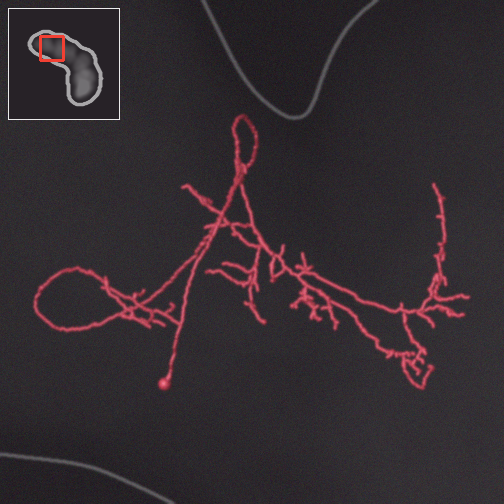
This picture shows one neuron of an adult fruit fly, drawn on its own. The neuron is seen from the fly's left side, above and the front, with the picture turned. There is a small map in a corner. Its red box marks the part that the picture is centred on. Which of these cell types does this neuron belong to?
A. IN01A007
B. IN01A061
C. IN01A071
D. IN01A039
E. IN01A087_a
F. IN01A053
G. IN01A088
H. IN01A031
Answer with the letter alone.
E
